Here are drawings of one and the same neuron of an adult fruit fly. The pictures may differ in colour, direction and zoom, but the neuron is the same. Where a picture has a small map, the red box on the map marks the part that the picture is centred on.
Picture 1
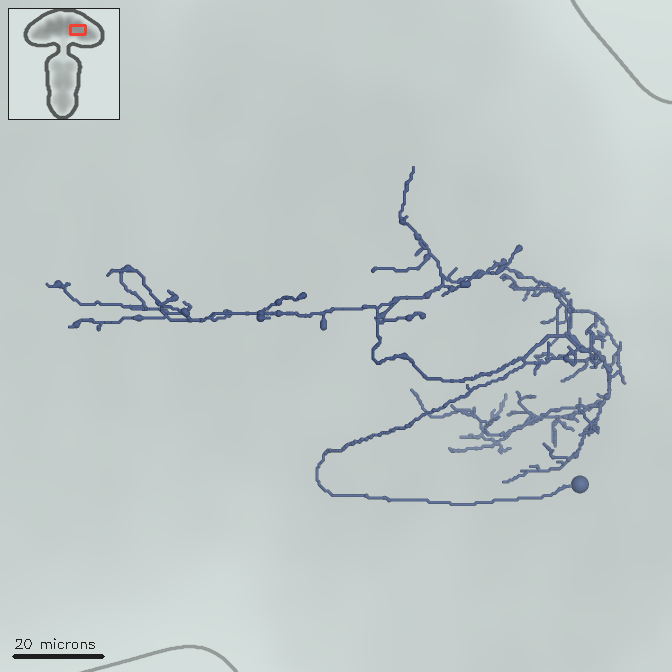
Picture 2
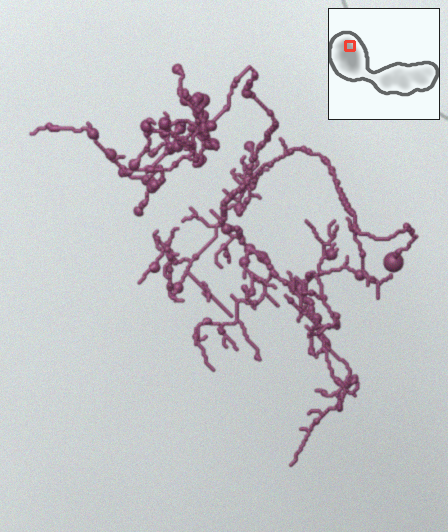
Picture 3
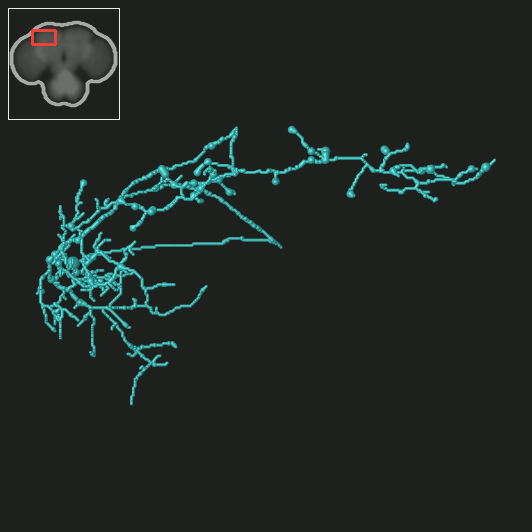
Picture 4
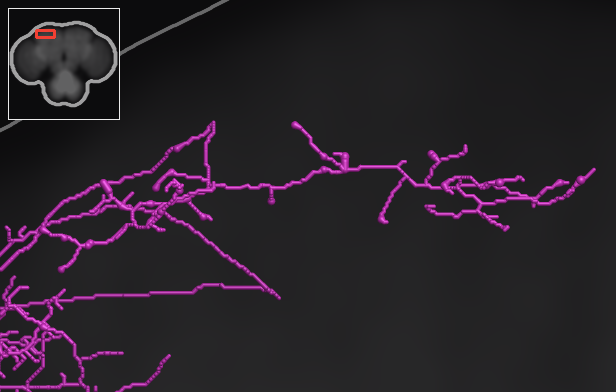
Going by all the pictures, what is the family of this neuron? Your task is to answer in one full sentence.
For this neuron, the family is hemilineage LHp2.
